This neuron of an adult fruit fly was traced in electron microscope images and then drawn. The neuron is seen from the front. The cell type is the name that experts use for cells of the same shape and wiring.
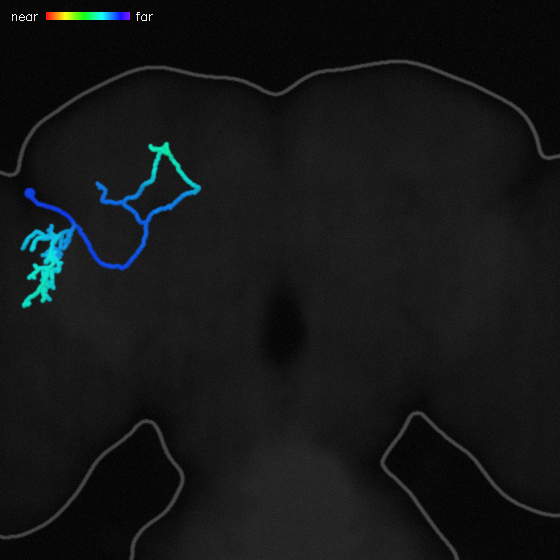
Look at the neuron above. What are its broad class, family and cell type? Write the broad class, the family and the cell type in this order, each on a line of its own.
visual projection neuron
LoVP
LoVP8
